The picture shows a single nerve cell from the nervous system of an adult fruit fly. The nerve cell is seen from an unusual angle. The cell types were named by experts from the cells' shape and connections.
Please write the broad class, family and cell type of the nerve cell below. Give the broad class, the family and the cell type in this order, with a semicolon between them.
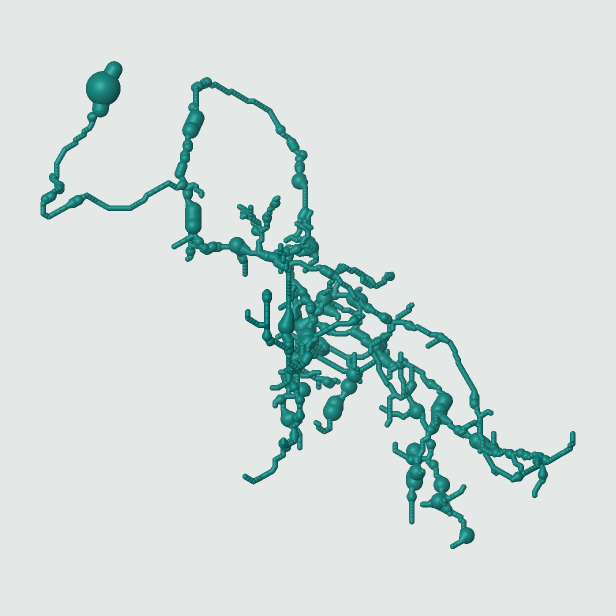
central-brain intrinsic neuron; hemilineage SLPpm1; SLP290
